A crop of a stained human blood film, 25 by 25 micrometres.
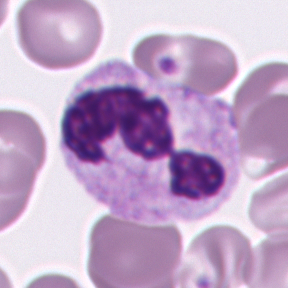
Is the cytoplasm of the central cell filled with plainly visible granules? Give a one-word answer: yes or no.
Yes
